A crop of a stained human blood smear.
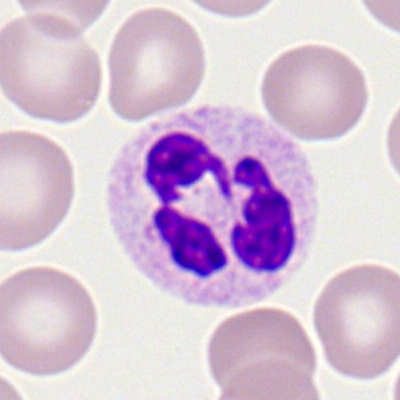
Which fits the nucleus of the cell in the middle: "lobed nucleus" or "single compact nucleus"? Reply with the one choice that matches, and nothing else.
Lobed nucleus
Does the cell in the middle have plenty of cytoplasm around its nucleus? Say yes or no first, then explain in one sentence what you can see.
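Yes. Plenty of pale pink-lilac cytoplasm surrounds the nucleus.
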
